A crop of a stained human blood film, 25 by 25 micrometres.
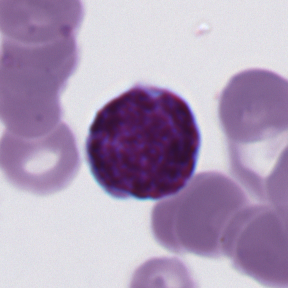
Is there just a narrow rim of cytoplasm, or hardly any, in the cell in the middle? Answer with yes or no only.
Yes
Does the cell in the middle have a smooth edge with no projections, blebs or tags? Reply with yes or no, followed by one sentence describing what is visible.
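Yes. The cell surface has no projections.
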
